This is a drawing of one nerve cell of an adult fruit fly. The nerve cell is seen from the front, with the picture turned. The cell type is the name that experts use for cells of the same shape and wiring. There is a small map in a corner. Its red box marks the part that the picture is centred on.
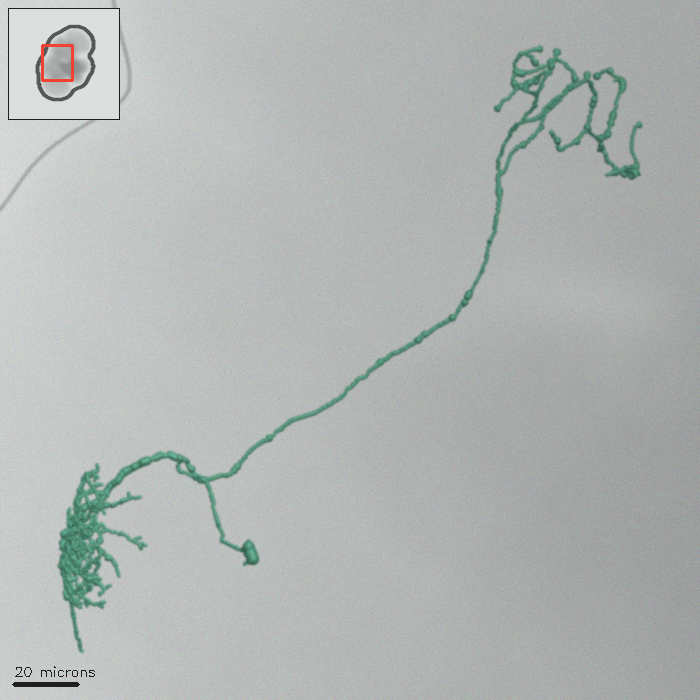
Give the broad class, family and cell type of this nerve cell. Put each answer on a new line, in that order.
central-brain intrinsic neuron
hemilineage AOTUv4_dorsal
AOTU002_a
